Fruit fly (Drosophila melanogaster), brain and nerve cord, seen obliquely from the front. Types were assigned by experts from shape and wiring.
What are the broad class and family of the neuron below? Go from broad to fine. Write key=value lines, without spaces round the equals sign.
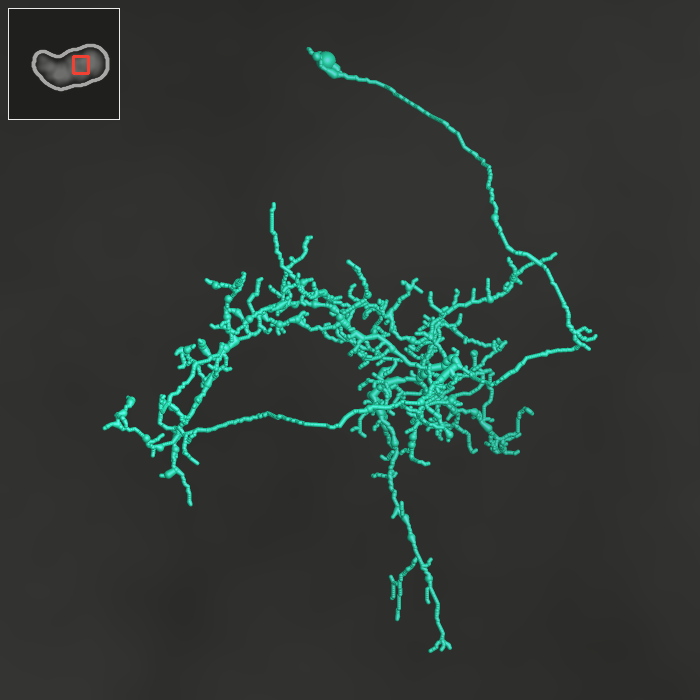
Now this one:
broad_class=central-brain intrinsic neuron
family=hemilineage DM6_central1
